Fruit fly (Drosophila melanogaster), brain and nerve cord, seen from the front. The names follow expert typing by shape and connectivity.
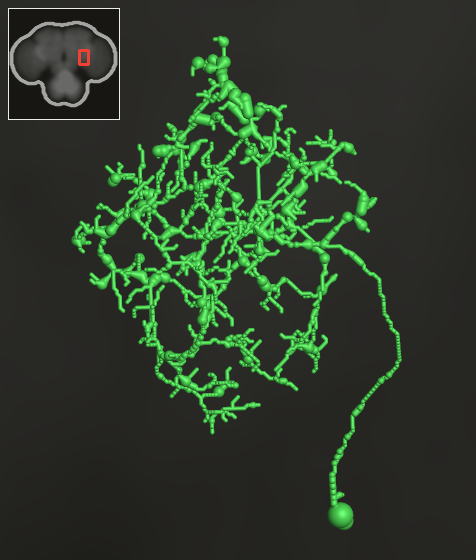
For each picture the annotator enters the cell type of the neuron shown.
CB1575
